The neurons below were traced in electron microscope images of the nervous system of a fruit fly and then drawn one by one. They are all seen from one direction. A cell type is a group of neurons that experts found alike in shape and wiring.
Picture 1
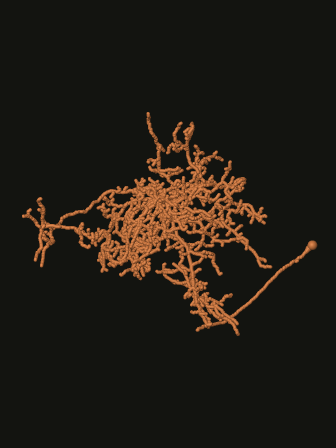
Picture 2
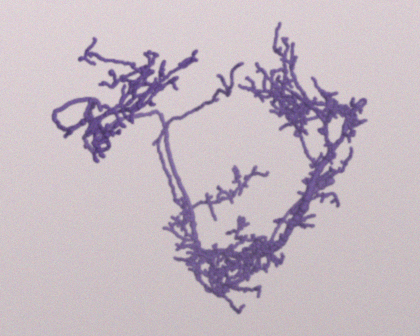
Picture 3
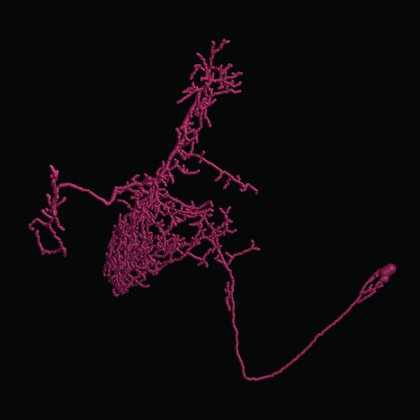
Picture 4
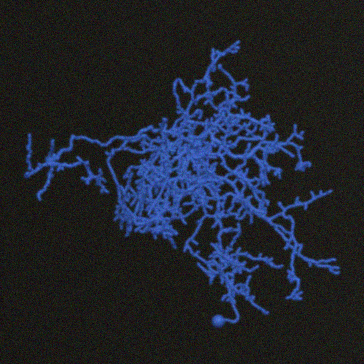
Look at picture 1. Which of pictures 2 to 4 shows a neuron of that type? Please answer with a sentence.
The neuron in picture 4 is of the same cell type.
